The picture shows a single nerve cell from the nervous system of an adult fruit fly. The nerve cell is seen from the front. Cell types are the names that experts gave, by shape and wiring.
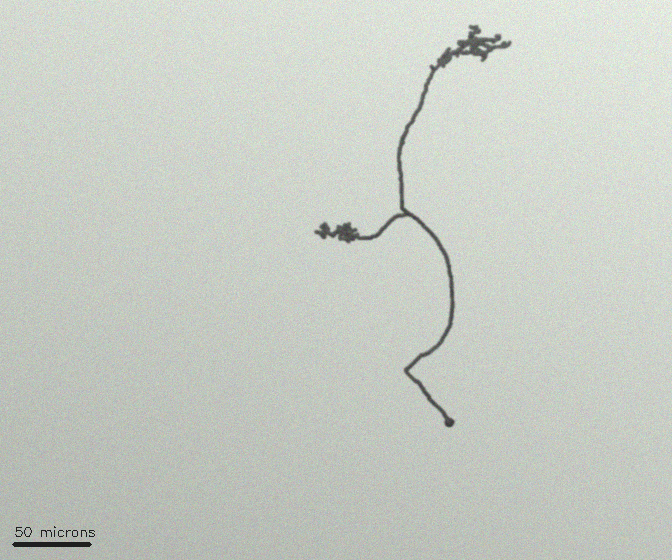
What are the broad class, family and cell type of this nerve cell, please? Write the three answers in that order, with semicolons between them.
central-brain intrinsic neuron; hemilineage LALv1_dorsal; SA3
